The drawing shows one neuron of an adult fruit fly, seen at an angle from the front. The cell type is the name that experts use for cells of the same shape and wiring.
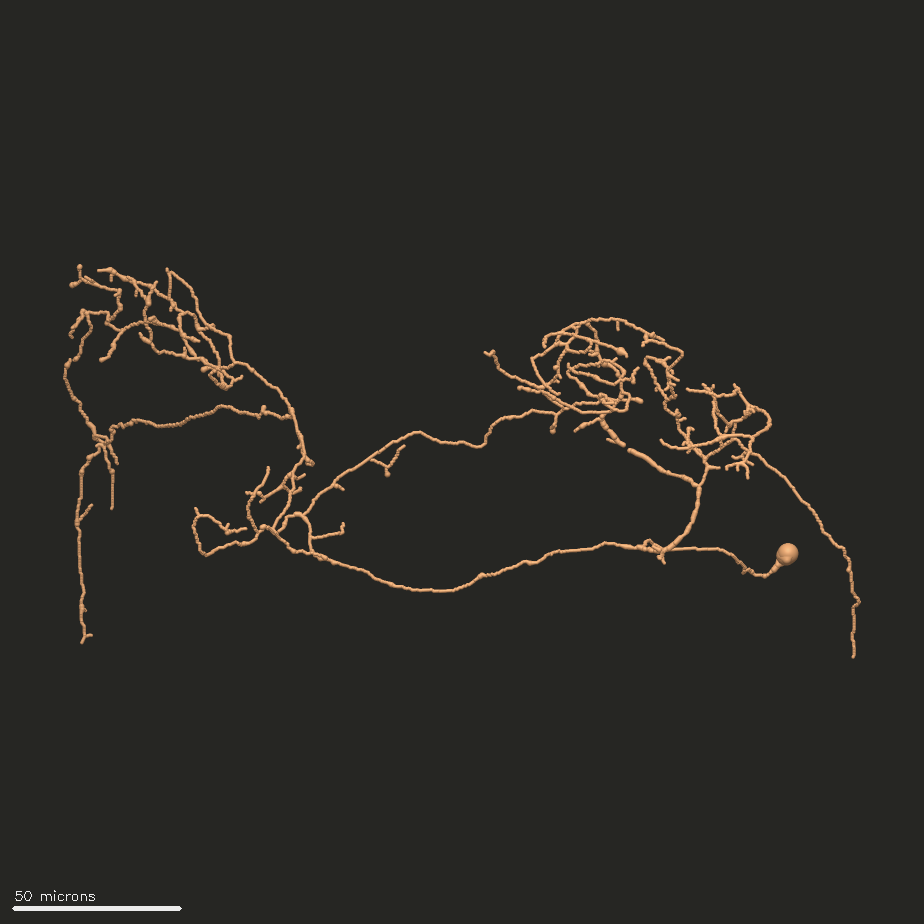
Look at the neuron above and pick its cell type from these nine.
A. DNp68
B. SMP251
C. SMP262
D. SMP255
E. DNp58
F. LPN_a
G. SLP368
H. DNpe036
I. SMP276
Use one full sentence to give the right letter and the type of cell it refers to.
Among the listed cell types, SLP368 in option G is that of the neuron.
